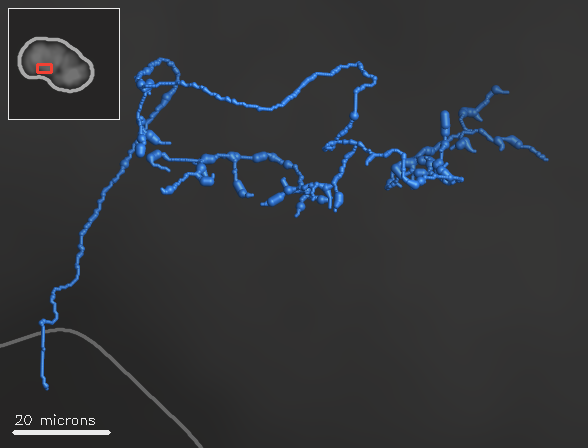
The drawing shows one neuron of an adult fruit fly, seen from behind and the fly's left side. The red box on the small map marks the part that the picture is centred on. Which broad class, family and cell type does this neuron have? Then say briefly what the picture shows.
It is a sensory neuron entering the brain. Its family is called class gustatory. The cell type is PhG3. The drawing shows no cell body. By the scale bar it is about 110 microns wide in this view.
